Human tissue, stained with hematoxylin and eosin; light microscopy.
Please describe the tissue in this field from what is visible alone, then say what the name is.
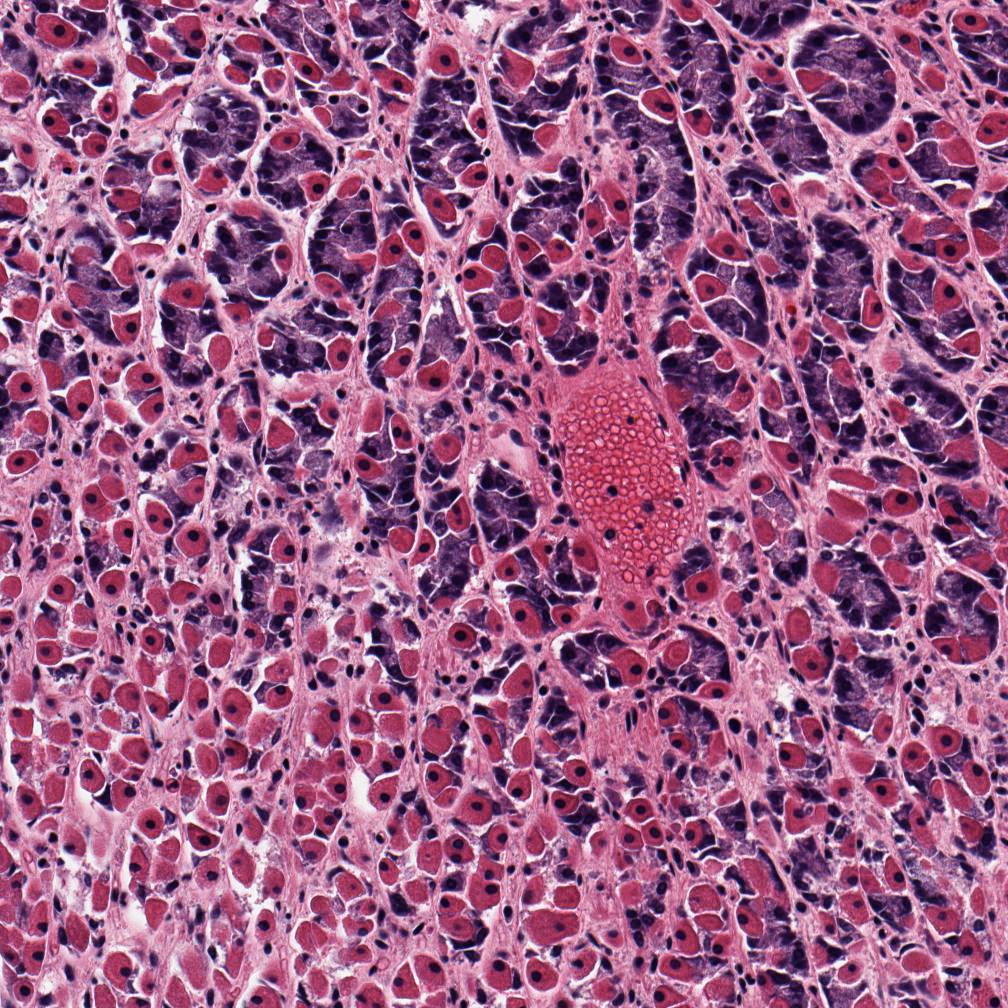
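Parietal cells, with bright eosinophilic cytoplasm, are scattered throughout and most numerous in the lower half. Chief cells, with purple granular basophilic cytoplasm, cluster most prominently in the upper half. Thin pink strands with small dark nuclei form the stroma between glands. The tissue is stomach.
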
